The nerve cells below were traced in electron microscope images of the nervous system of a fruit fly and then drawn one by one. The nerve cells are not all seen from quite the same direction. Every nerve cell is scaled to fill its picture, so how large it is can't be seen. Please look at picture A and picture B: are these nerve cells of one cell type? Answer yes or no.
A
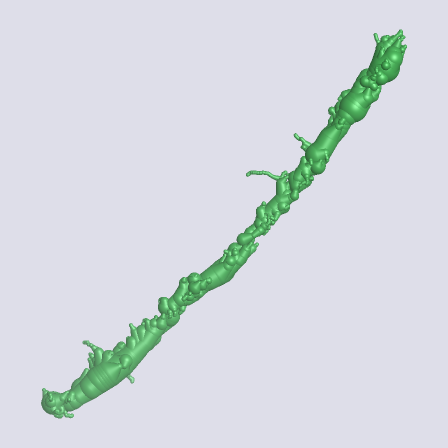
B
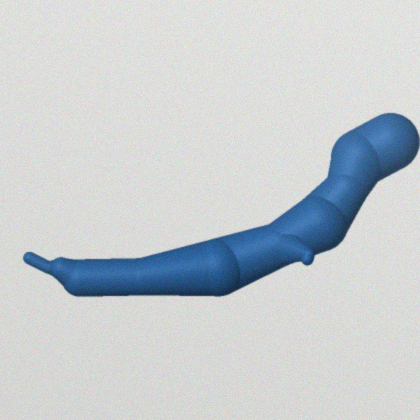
yes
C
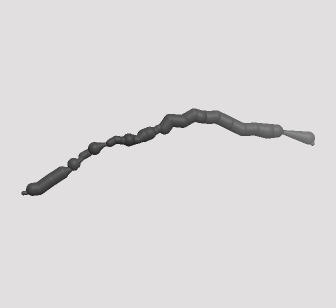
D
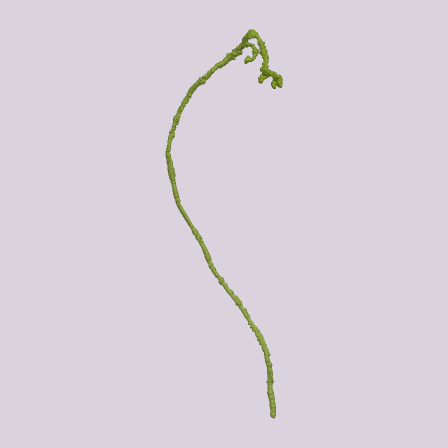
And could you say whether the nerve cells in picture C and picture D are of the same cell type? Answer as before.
no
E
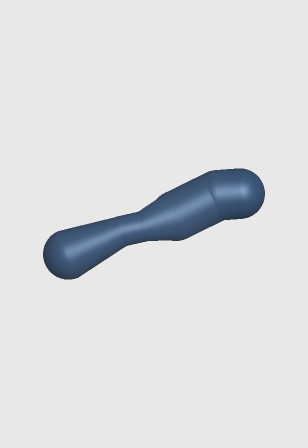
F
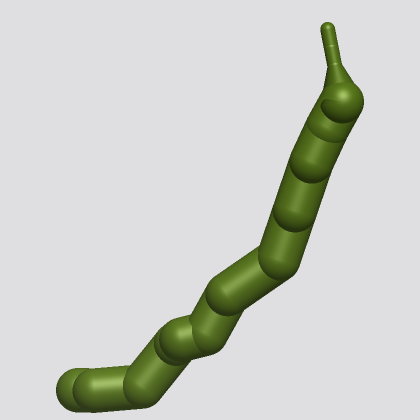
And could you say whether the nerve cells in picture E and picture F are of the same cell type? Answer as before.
yes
